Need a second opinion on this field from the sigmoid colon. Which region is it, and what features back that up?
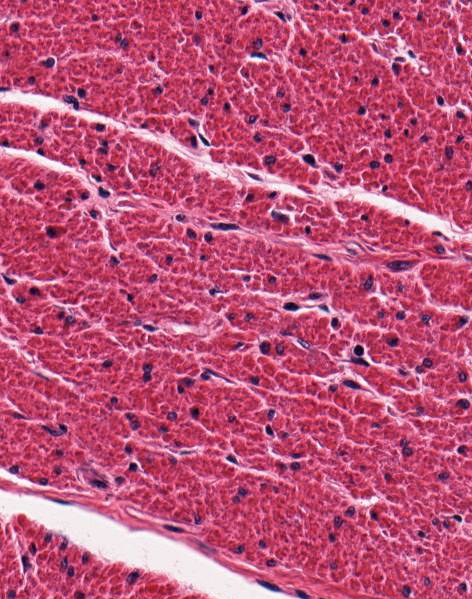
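Smooth muscle is the answer. Densely packed pink tissue fills the field edge to edge in long bands running from the left down towards the right. The cytoplasm is strongly eosinophilic throughout, with a finely mottled, granular texture. Its small, dark, round to oval nuclei lie singly, fairly evenly scattered.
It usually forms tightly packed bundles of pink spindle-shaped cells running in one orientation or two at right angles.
Thin pale strands of connective tissue branch between the fibres, some carrying slender elongated dark nuclei.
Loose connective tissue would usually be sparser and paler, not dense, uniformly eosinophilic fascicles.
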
